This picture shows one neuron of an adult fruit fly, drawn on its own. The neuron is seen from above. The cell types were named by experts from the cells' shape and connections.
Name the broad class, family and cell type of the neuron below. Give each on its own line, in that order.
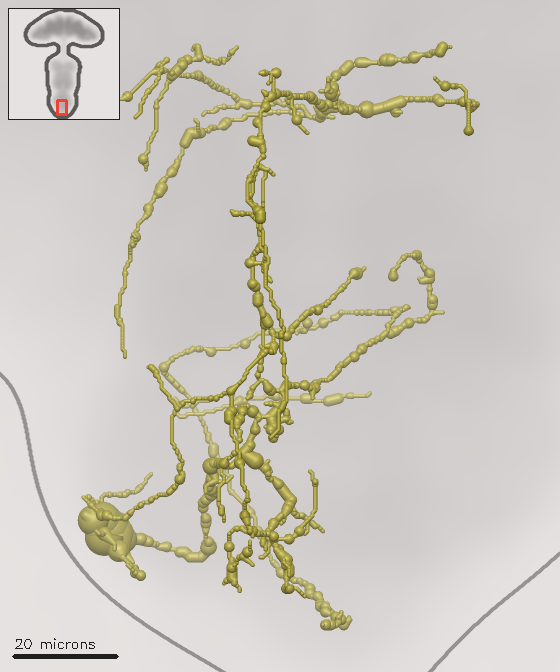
nerve-cord intrinsic neuron
hemilineage 09A
IN09A005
